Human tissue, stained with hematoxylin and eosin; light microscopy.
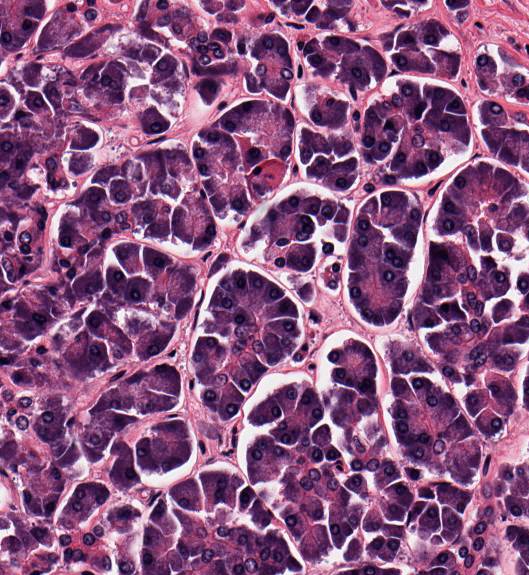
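Pancreas, H&E. The whole field of this pancreas is filled with closely packed rounded acini of secretory cells. Acinar cells have round, dark-staining nuclei lying toward the base of each cell. White shrinkage clefts separate many acini from the surrounding stroma. No fat cells are present anywhere.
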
